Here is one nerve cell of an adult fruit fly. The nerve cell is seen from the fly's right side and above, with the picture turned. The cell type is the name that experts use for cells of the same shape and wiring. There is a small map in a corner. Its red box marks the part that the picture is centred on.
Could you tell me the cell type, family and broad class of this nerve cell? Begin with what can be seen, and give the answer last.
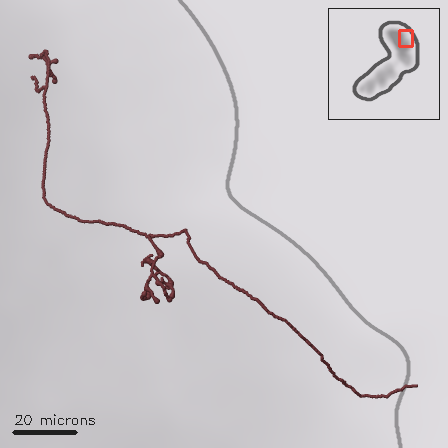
No cell body is drawn. By the scale bar it is about 130 microns wide in this view. Its cell type is ORN_DL5. Its family is called class olfactory. Its broad class is sensory neuron entering the brain.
